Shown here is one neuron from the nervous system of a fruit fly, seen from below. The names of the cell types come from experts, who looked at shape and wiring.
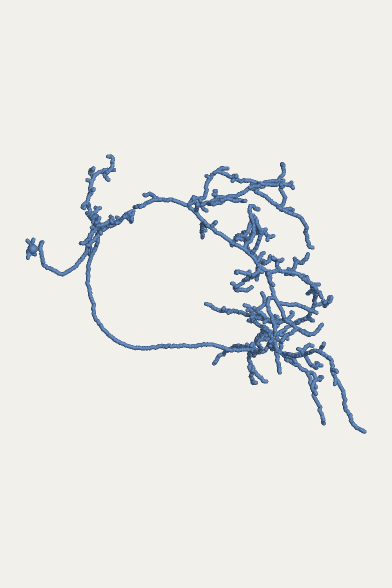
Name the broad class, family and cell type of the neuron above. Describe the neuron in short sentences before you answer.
The cell body can be seen on the left of the picture. Dozens of branch ends can be seen. It is a central-brain intrinsic neuron. Its family is hemilineage SLPa&l1_anterior. The cell type is PLP052.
